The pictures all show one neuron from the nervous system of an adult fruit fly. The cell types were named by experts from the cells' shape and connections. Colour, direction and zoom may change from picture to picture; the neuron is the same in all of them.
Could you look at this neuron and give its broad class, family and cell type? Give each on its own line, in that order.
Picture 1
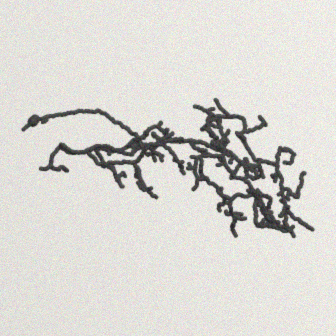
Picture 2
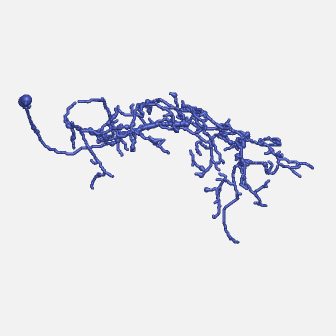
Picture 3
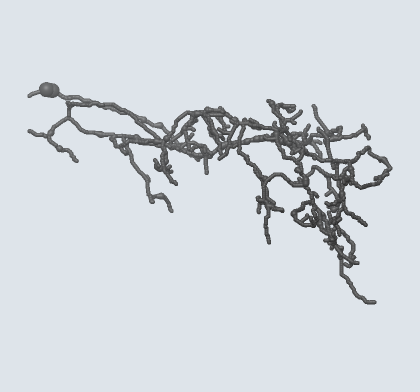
central-brain intrinsic neuron
hemilineage SLPpm3
CB1089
